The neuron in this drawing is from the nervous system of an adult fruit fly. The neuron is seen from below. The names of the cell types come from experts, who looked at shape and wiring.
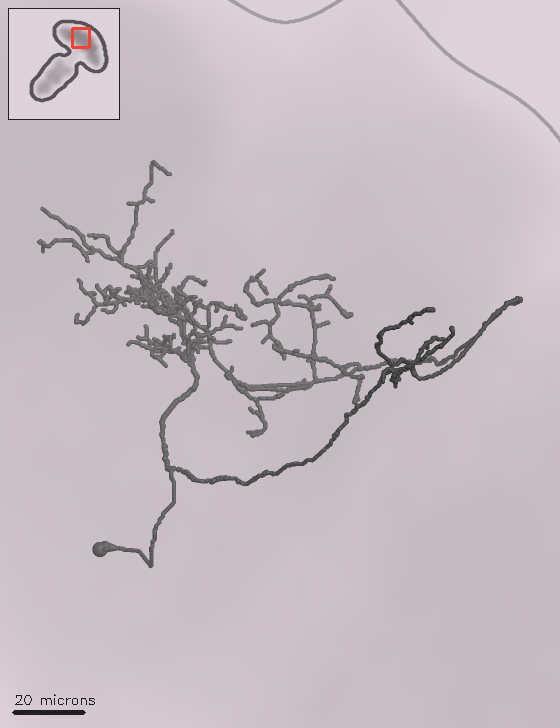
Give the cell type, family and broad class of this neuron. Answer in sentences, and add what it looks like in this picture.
It is of cell type CB1858. Its family is hemilineage DM2_central. It is a central-brain intrinsic neuron. It is in the brain and does not reach the nerve cord. From left to right in the picture it spans about 140 microns. The picture shows dozens of branch ends.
